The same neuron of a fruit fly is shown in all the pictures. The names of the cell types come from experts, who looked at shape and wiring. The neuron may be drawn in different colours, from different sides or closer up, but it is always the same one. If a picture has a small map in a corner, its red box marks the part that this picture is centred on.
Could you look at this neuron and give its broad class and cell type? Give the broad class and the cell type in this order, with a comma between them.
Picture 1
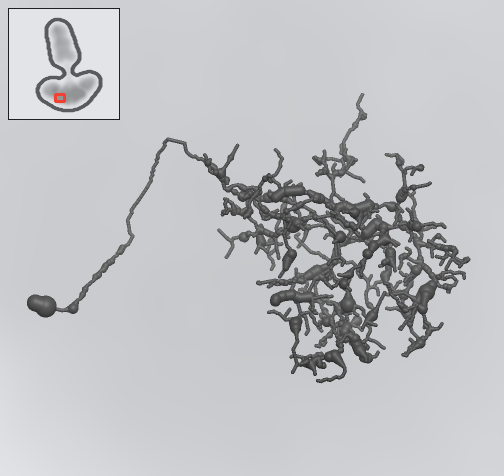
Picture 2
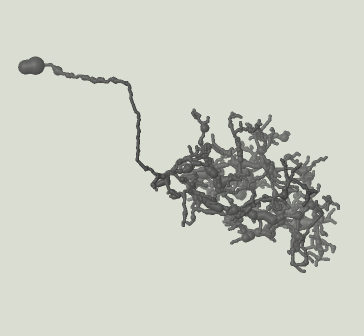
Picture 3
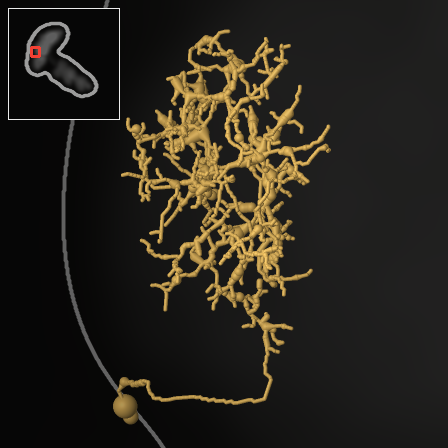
central-brain intrinsic neuron, AVLP379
